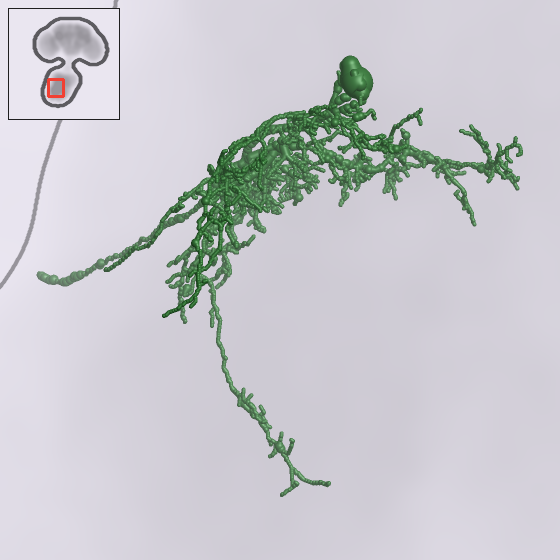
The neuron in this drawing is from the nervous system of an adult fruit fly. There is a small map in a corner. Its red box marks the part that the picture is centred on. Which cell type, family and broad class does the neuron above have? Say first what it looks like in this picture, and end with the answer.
In this view it is about as wide as it is tall. The cell type is MNad24. The family is MNad. Its broad class is motor neuron of the nerve cord.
